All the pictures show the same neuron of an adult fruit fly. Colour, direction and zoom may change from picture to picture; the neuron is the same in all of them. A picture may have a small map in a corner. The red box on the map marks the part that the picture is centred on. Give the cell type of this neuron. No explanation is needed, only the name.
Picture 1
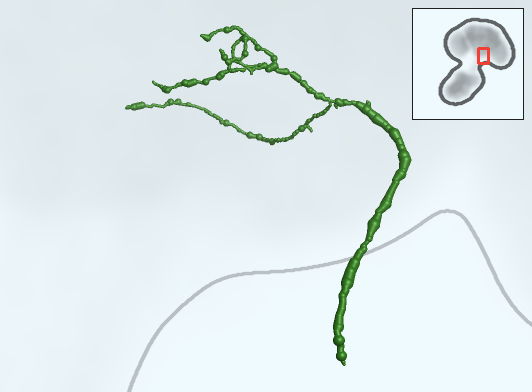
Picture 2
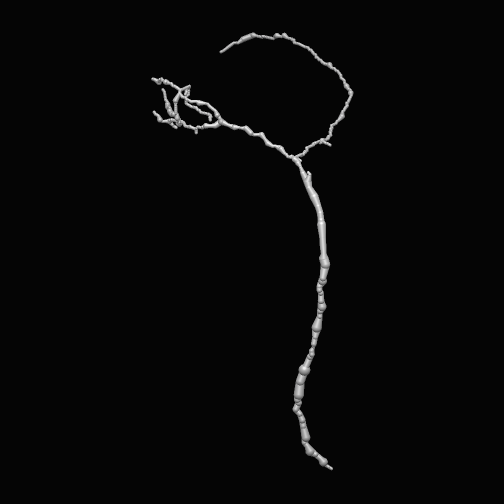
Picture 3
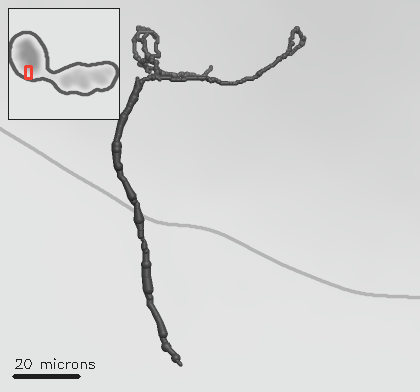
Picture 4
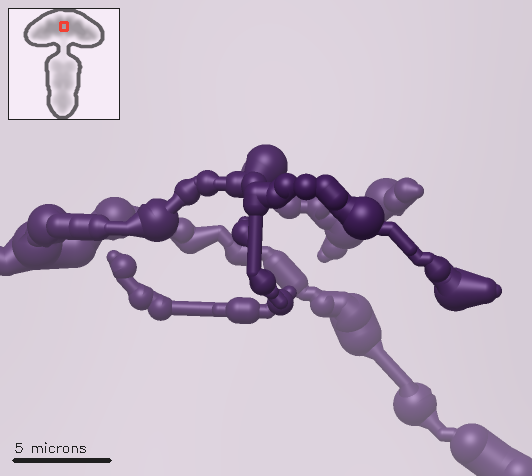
BM_Vib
